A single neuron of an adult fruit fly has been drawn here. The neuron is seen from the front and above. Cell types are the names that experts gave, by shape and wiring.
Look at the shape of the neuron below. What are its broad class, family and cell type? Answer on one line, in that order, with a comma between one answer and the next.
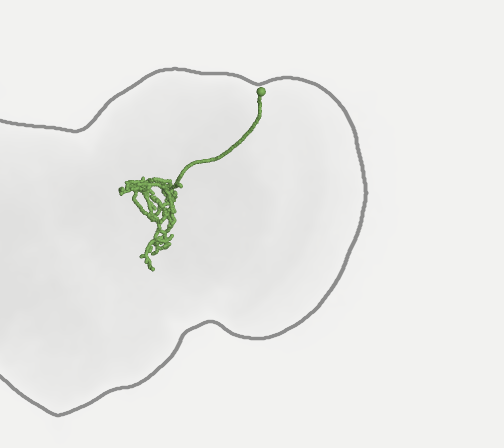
central-brain intrinsic neuron, hemilineage LHl4_posterior, PLP103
